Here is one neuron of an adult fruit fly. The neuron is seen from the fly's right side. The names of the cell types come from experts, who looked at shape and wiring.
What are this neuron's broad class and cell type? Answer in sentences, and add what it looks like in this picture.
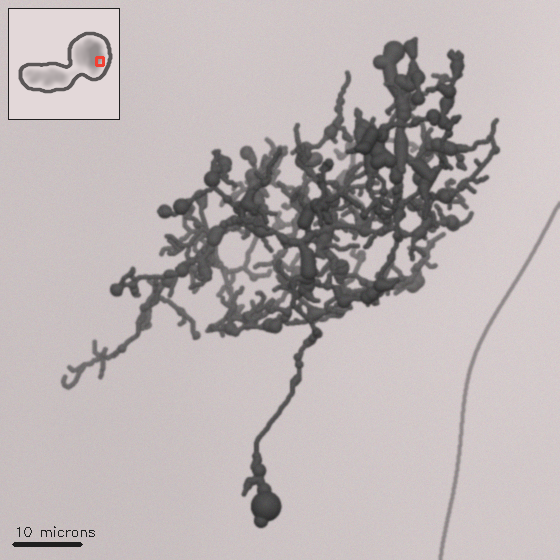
This is a central-brain intrinsic neuron. It is of cell type AVLP357. The cell body can be seen at the bottom of the picture. From top to bottom in the picture it spans about 75 microns.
